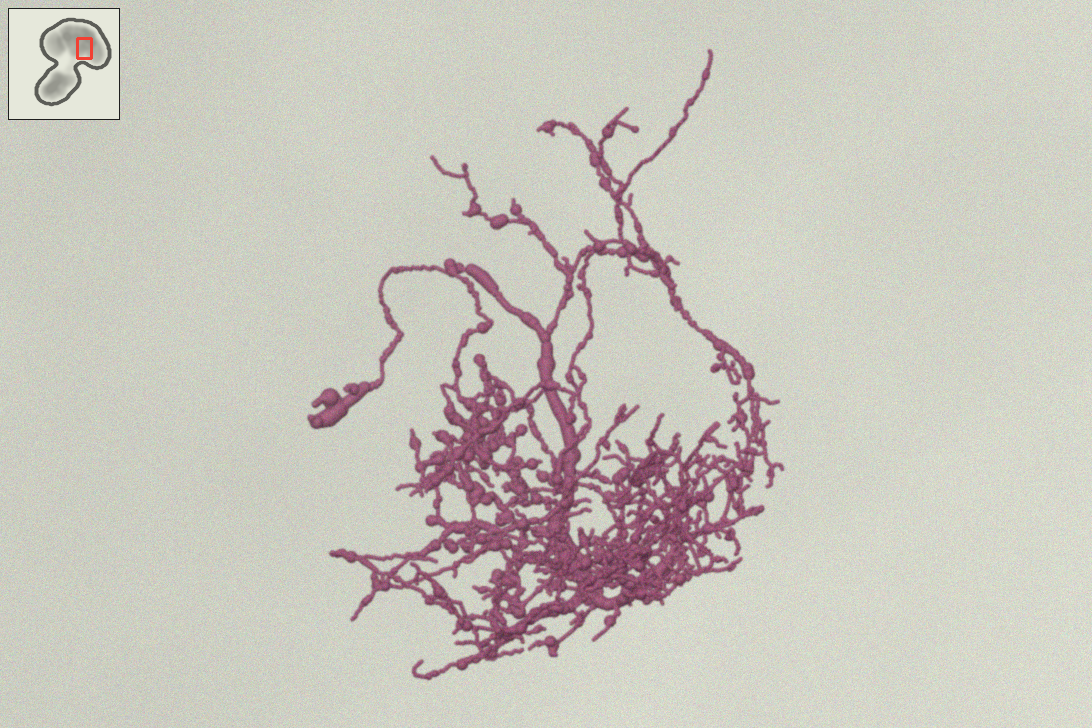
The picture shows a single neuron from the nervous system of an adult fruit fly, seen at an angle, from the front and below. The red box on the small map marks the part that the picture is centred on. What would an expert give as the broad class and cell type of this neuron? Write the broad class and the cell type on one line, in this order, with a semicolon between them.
central-brain intrinsic neuron; PS234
